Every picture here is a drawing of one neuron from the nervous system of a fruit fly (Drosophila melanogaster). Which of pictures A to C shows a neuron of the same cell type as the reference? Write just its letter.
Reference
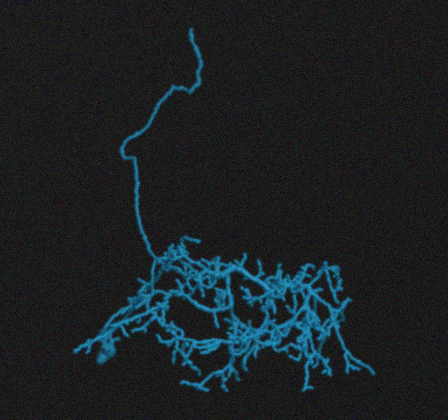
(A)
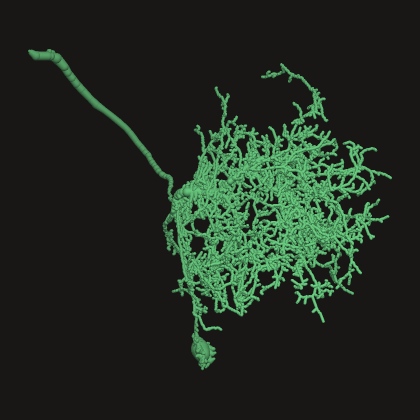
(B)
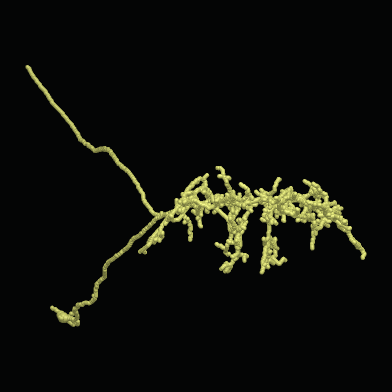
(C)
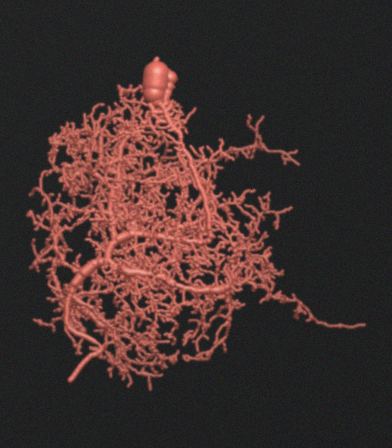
B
